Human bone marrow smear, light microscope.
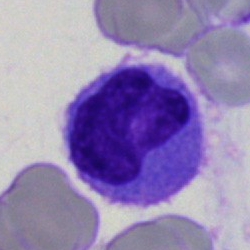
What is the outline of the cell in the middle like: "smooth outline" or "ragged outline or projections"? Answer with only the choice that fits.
Ragged outline or projections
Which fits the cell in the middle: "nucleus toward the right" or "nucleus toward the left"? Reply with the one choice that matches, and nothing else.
Nucleus toward the left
